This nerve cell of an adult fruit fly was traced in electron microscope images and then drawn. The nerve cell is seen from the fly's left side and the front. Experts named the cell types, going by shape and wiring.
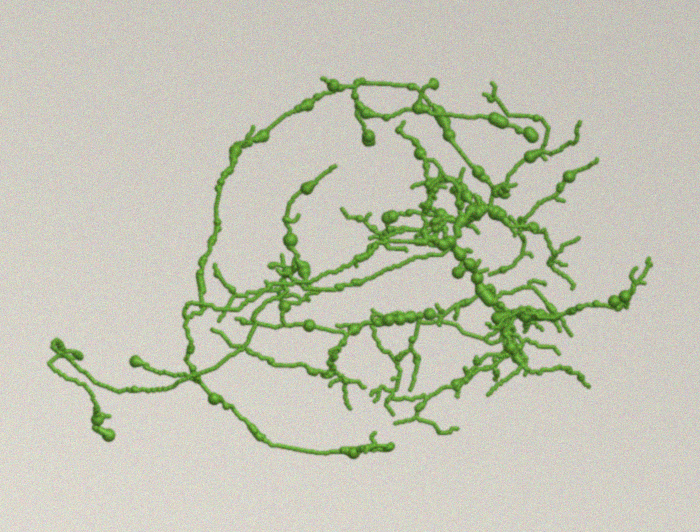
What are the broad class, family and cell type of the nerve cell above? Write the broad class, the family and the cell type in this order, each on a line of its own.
nerve-cord intrinsic neuron
hemilineage 14A
IN14A036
